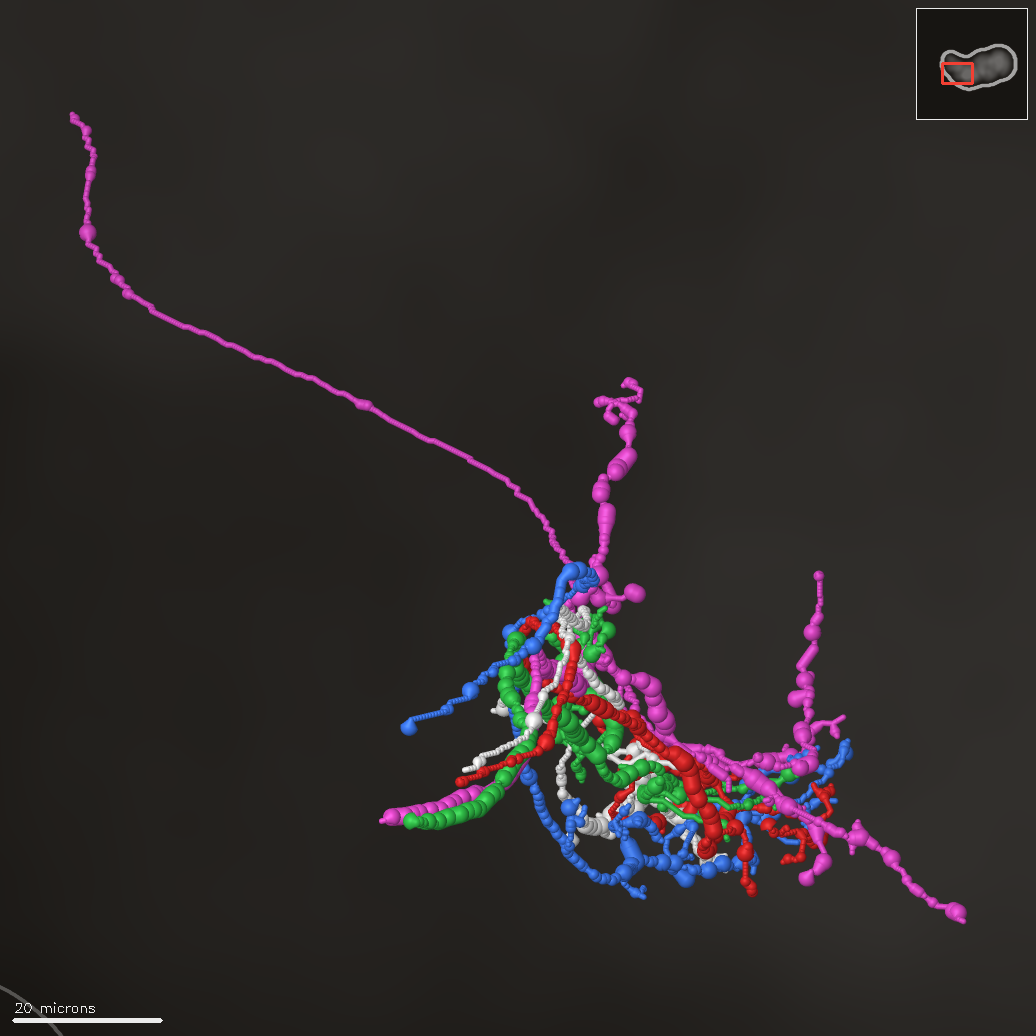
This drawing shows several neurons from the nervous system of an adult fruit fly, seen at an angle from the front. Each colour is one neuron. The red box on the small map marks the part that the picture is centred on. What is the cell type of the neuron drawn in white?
SNta18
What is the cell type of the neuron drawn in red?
SNta14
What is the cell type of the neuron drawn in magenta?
SNpp62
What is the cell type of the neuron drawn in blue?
WG3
